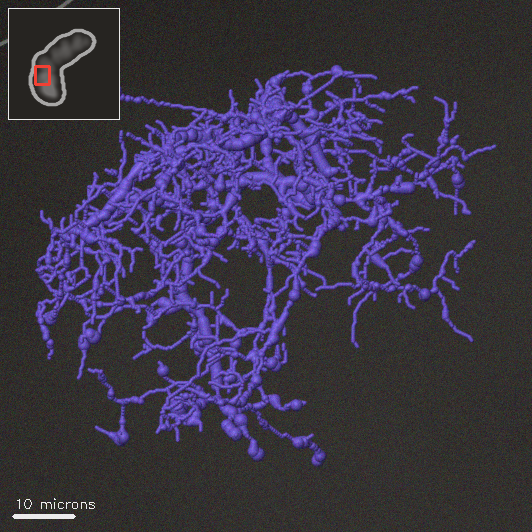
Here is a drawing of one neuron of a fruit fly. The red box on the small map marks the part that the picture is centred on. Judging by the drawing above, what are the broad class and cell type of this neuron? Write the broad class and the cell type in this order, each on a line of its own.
central-brain intrinsic neuron
CB1557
